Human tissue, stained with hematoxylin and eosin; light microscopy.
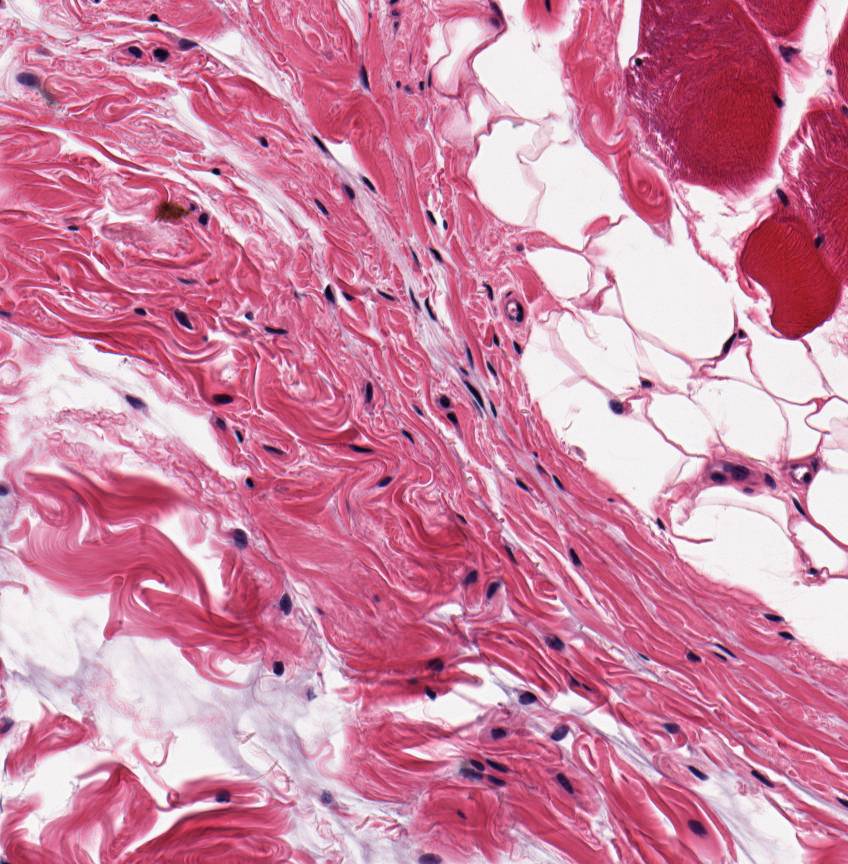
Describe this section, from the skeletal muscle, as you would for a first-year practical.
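See that broad band of wavy eosinophilic collagen bundles running diagonally, upper left to lower right? Its nuclei are dark, elongated, spindle-shaped and parallel to the fibres, as in fibroblasts. Upper right, adipocytes: large empty polygonal spaces, thin pink walls. A small brown granular deposit sits upper left.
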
